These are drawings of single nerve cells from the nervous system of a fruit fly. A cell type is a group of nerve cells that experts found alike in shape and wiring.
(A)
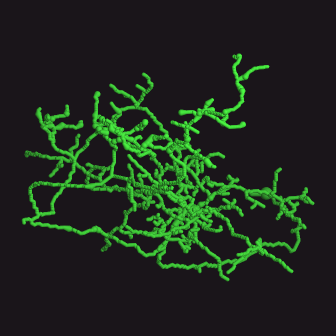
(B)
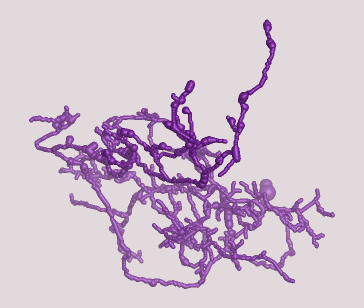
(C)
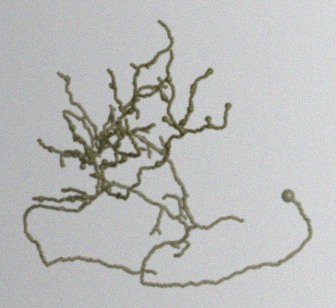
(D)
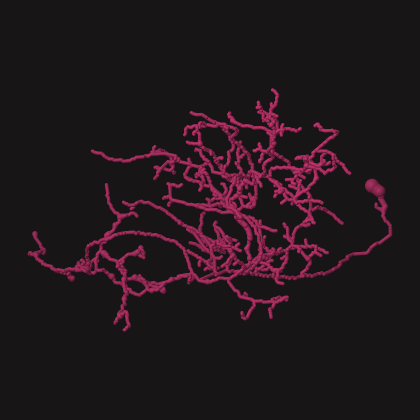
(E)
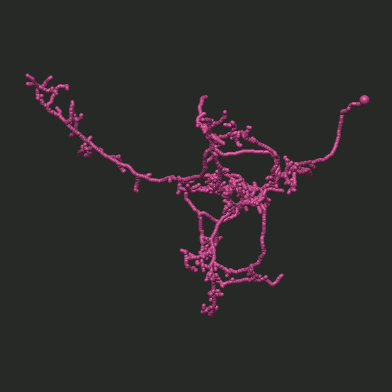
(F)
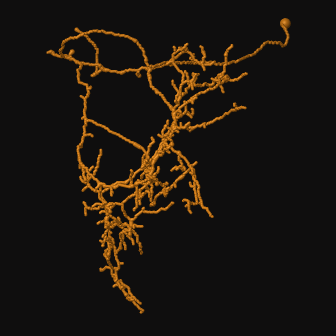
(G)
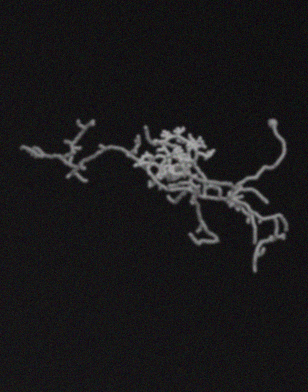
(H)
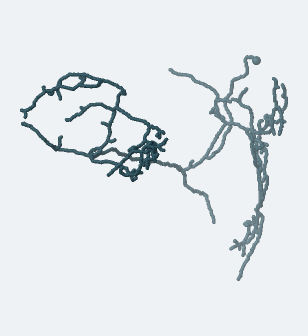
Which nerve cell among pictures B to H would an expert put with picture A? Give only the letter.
B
